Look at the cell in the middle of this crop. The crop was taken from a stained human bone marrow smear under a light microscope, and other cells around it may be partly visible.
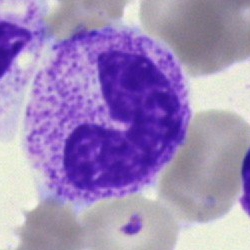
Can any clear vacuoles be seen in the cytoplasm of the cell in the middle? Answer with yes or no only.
No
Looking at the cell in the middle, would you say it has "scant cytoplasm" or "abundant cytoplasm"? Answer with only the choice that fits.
Abundant cytoplasm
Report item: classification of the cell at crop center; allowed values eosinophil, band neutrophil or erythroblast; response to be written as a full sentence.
Here the cell in the middle is a band neutrophil.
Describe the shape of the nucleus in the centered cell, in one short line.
The cell carries one compact nucleus shaped round, oval or like a kidney.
